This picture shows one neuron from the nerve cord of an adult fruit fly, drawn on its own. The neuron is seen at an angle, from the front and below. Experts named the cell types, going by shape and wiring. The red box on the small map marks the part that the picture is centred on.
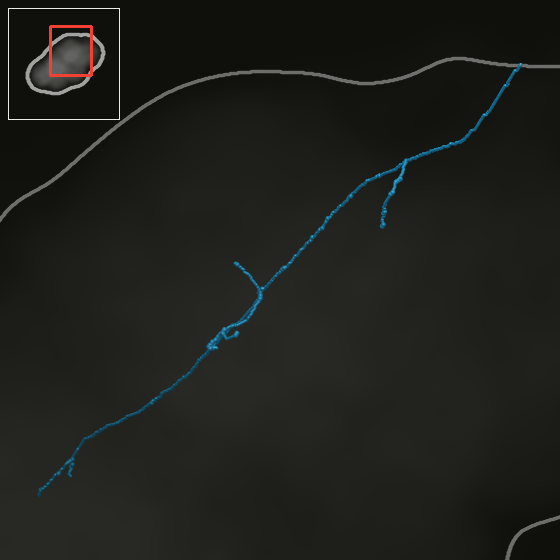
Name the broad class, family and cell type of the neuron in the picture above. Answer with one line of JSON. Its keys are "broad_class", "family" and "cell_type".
{"broad_class": "descending neuron", "family": "hemilineage DM6_central2", "cell_type": "DNpe037"}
